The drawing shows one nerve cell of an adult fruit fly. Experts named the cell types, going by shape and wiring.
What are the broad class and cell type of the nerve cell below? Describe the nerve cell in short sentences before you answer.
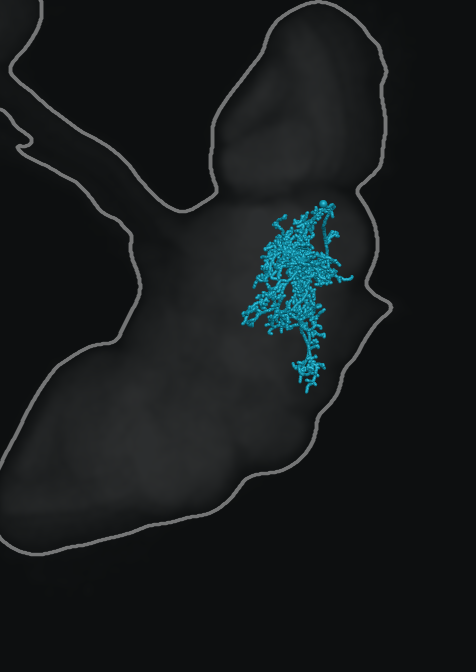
It is in the brain and does not reach the nerve cord. As drawn here it is taller than it is wide. Its broad class is central-brain intrinsic neuron. The cell type is AVLP316.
